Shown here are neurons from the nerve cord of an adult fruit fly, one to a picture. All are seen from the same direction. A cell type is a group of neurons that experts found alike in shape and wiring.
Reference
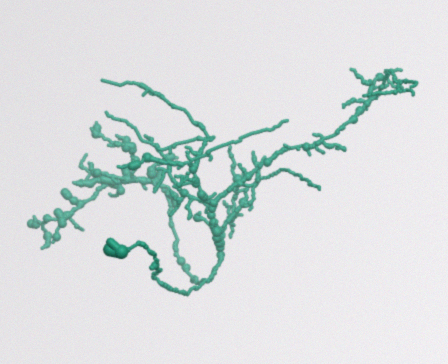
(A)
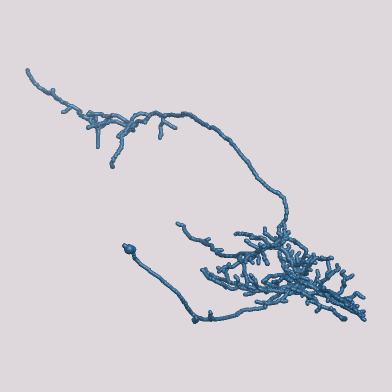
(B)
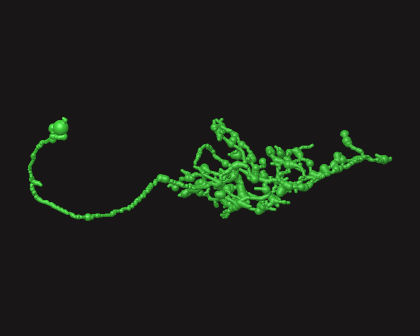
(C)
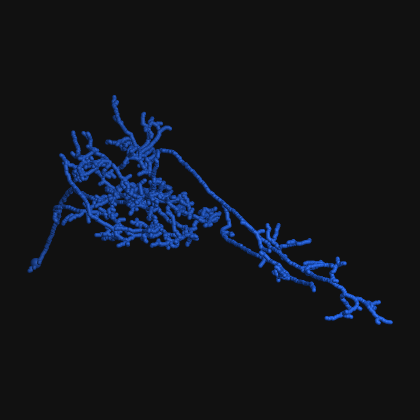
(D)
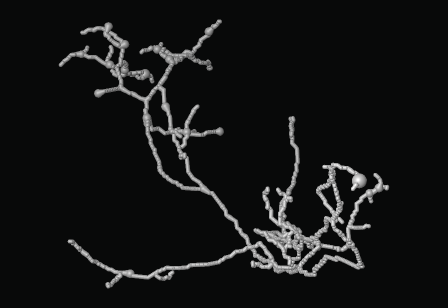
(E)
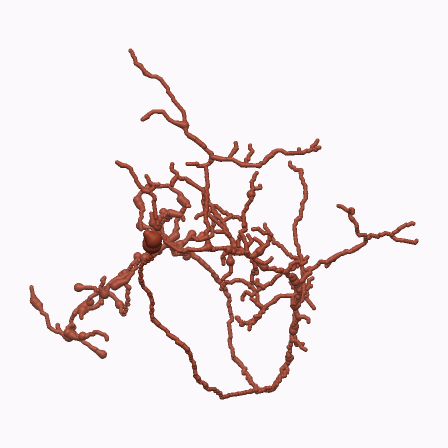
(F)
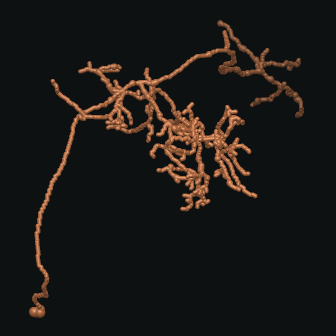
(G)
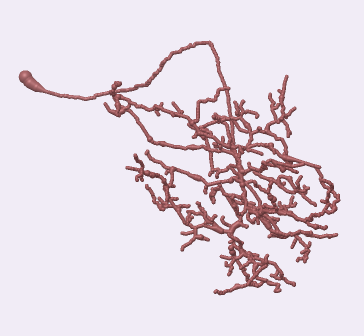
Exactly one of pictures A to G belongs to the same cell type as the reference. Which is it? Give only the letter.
E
